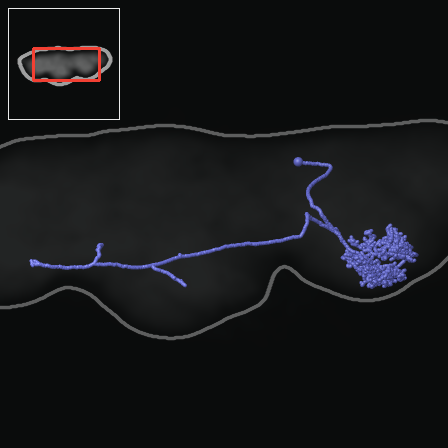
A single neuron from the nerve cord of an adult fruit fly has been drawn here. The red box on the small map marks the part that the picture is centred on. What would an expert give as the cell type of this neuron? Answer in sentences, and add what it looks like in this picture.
The cell type is IN23B025. Its broad class is nerve-cord intrinsic neuron. As drawn here it is more than twice as wide as it is tall.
